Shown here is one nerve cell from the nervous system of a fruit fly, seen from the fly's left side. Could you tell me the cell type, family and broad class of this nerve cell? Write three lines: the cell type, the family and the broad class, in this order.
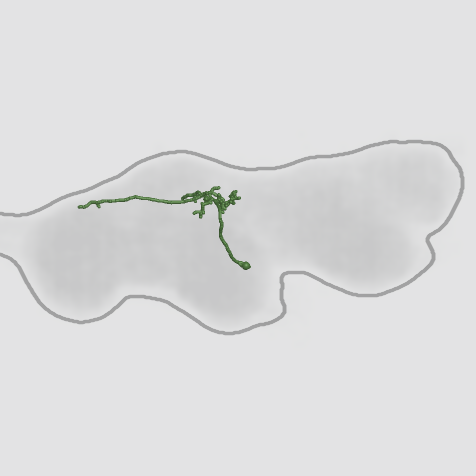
IN06A011
hemilineage 06A
nerve-cord intrinsic neuron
